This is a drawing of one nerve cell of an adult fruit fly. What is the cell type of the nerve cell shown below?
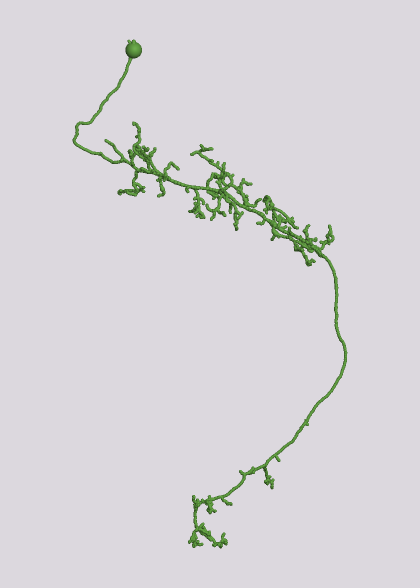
Tm12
